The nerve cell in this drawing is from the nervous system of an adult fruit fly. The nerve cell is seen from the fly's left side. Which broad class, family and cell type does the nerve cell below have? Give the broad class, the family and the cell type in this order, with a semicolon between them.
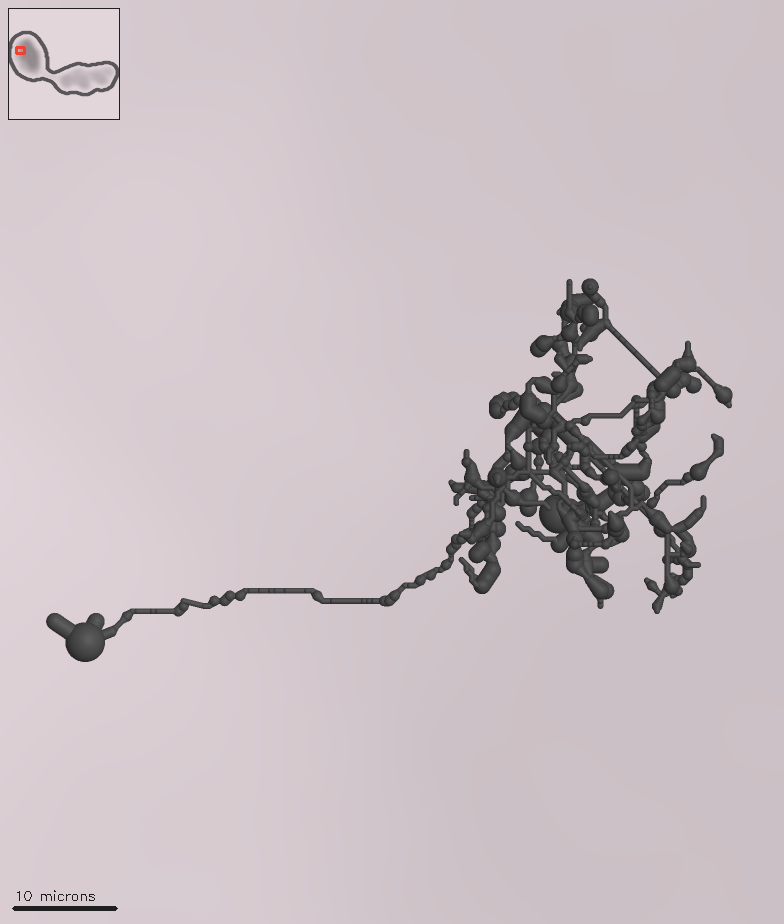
central-brain intrinsic neuron; hemilineage EBa1; ER3m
